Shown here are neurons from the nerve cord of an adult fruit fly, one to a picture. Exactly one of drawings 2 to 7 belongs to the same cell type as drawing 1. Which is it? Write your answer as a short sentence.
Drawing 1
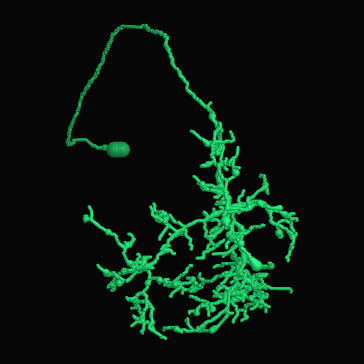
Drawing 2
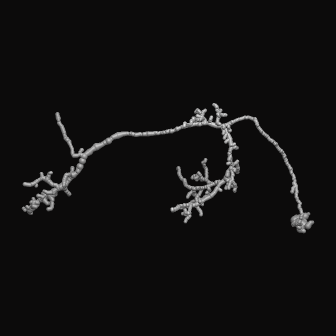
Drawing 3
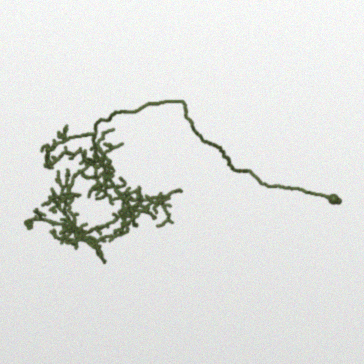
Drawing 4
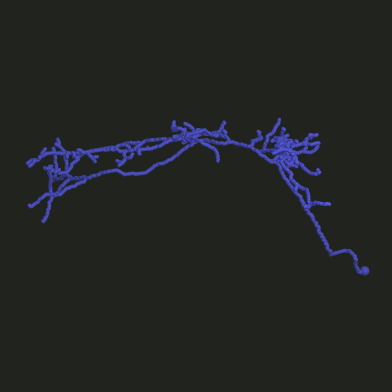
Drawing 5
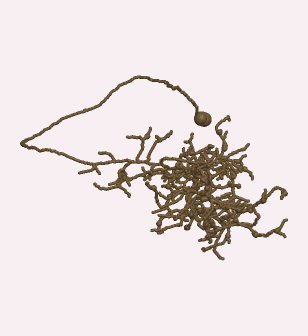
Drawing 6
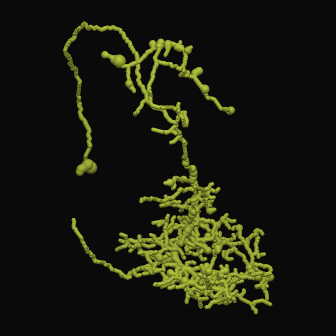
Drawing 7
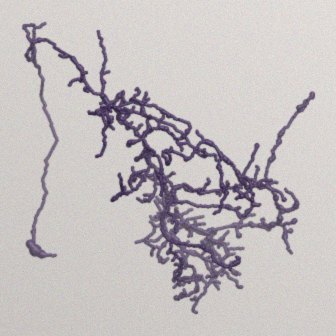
Drawing 3 is of the same cell type.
